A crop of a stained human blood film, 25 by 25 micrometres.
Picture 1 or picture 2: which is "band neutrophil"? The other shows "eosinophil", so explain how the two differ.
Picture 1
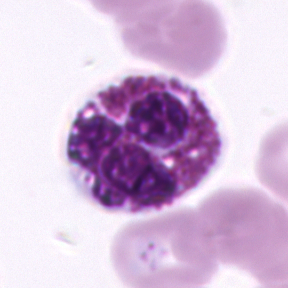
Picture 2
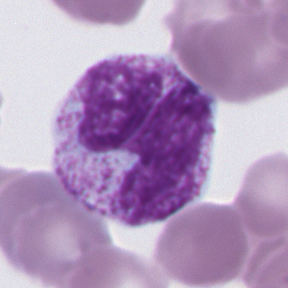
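The eosinophil appears in the first picture, the band neutrophil in the second. In the eosinophil, coarse granules fill the cytoplasm all around the nucleus, leaving only a few small pale gaps, and the cell's edge is finely bumpy and grainy.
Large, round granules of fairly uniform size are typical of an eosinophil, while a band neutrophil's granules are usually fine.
The band neutrophil's cytoplasm is instead filled with many small reddish-violet granules. The nuclei differ as well: the eosinophil's lies in lobes, none showing a nucleolus, while in the band neutrophil the nucleus takes up more than half of the cell.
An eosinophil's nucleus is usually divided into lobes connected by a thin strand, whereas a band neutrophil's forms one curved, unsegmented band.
Both have dark purple chromatin, dense in the eosinophil and coarsely clumped in the band neutrophil.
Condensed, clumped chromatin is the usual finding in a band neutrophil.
The eosinophil is round and about 13 micrometres across, with red cells close above and below right but not covering it, while red cells lie close around the band neutrophil on several sides.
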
